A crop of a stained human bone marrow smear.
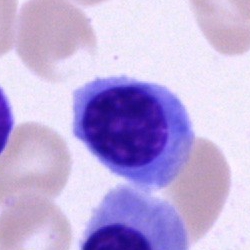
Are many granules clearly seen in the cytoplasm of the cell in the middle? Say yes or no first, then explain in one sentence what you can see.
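No. No granules are visible in the cytoplasm.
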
